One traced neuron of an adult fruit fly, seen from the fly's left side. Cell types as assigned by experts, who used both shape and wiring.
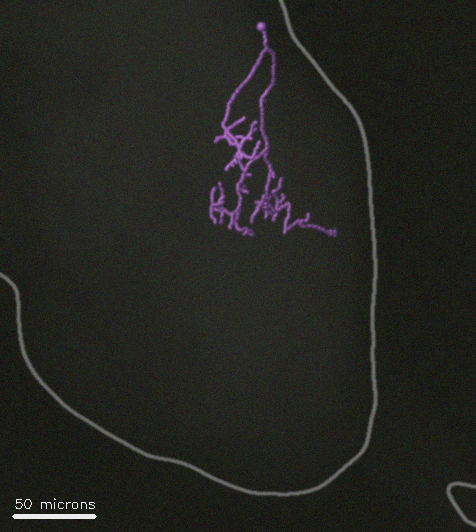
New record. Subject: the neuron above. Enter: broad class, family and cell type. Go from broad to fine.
visual projection neuron; MeVP; MeVP14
